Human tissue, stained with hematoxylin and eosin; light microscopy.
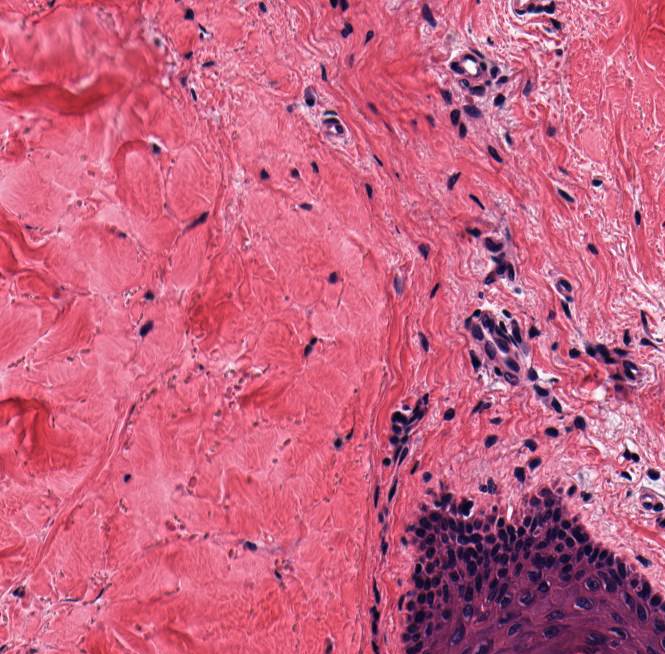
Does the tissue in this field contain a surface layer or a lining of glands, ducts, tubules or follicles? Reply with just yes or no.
Yes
